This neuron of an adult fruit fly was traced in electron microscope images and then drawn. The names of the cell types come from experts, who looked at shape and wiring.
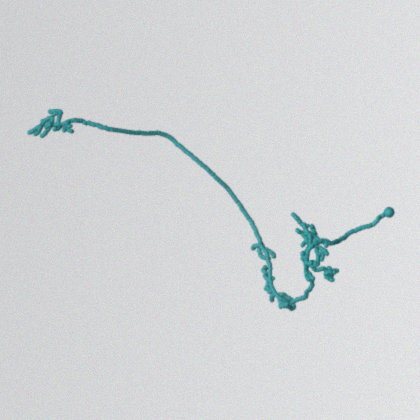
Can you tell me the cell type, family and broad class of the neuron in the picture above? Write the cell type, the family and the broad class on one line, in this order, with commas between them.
AN06A060, hemilineage 06A, ascending neuron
